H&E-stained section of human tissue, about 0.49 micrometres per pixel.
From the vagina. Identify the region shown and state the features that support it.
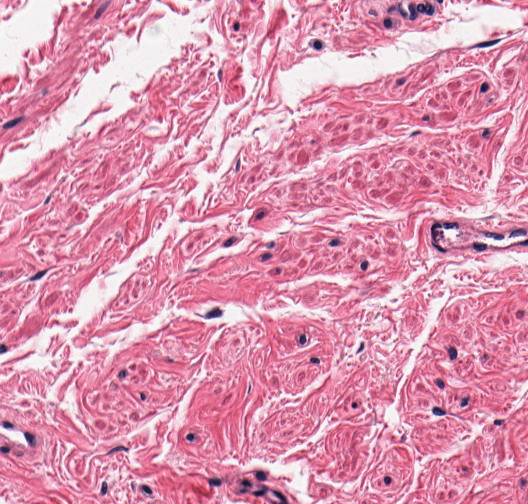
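Field: smooth muscle. Centre and upper right: many cells cut crosswise as rounded pink profiles, some with a central nucleus. Abundant eosinophilic cytoplasm makes up most of the field.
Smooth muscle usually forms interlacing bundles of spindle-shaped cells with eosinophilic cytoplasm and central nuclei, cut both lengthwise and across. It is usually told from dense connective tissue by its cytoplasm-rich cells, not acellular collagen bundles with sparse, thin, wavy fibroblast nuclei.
Right edge, just above the middle: small vessel with a slit-like lumen lined by flattened dark nuclei. No epithelium, glands or fat cells in the field.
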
